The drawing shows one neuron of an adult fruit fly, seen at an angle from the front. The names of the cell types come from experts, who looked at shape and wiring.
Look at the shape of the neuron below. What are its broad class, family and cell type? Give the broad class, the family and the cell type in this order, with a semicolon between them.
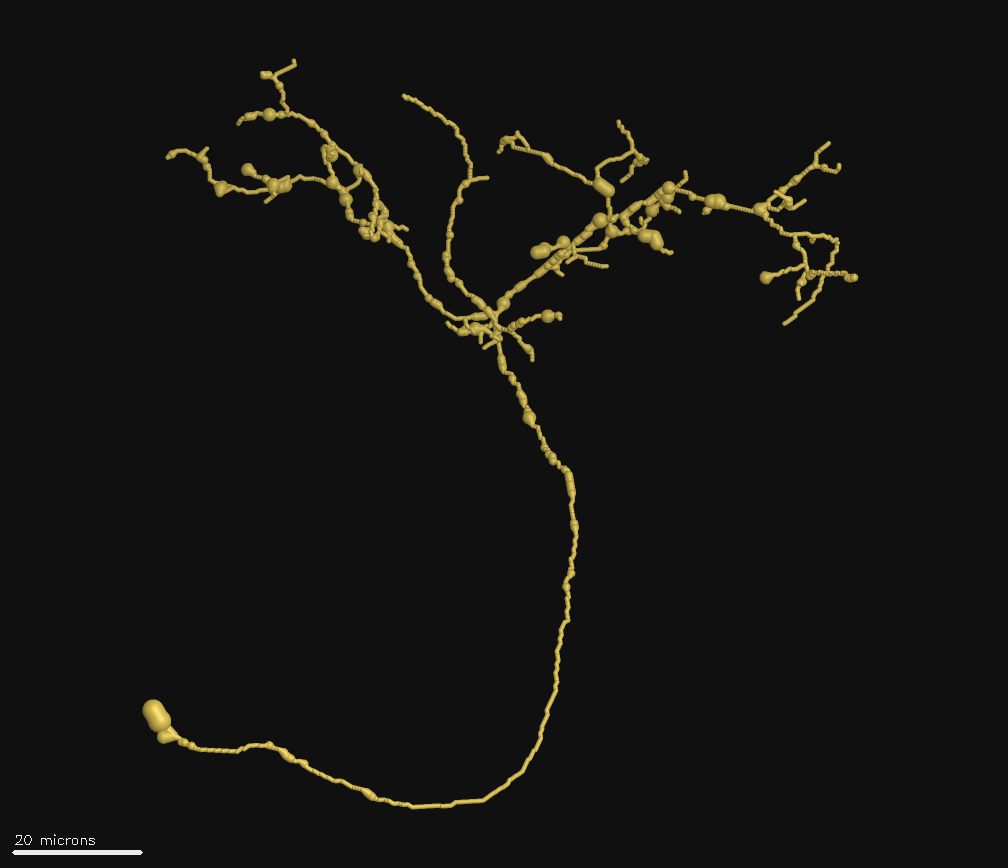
central-brain intrinsic neuron; hemilineage MD3; AMMC018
